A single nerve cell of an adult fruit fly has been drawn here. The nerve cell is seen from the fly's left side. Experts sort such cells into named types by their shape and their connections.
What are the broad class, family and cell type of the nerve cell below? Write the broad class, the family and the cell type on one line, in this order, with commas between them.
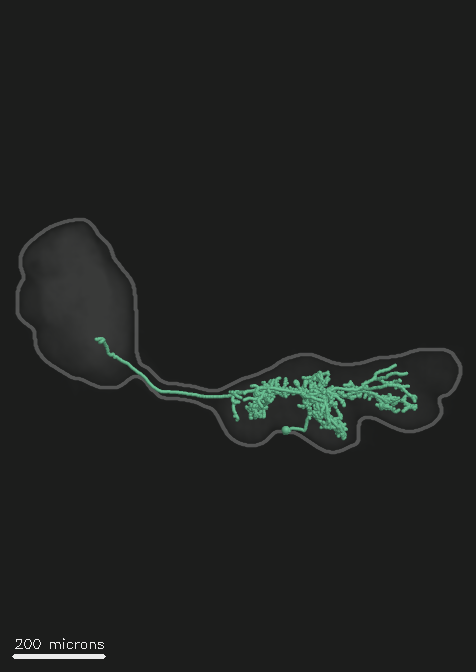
ascending neuron, hemilineage 07B, AN07B003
